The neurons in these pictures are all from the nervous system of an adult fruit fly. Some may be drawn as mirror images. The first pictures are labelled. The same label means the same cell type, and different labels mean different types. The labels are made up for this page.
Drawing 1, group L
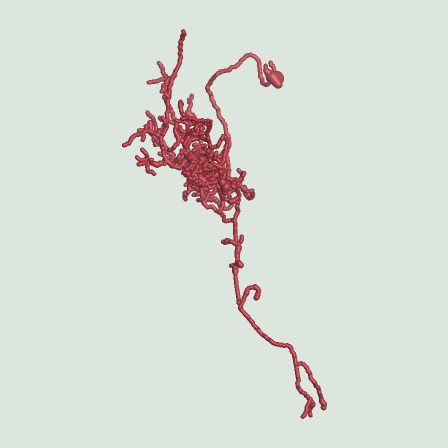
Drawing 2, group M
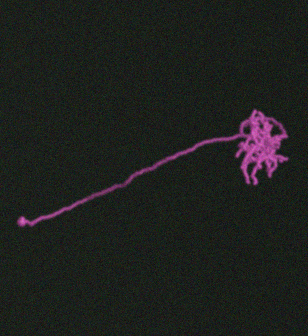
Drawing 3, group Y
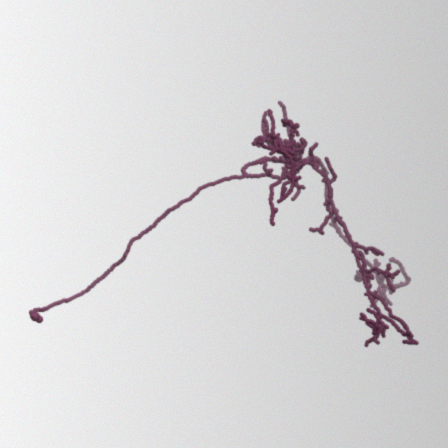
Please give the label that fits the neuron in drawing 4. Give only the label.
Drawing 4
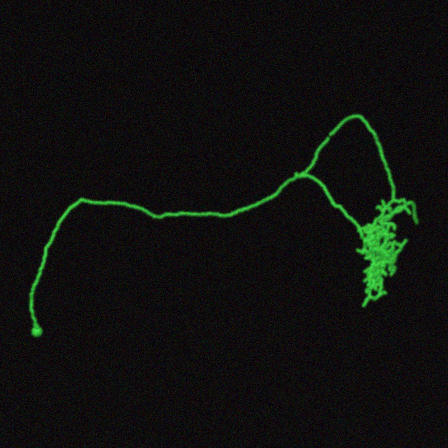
group M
